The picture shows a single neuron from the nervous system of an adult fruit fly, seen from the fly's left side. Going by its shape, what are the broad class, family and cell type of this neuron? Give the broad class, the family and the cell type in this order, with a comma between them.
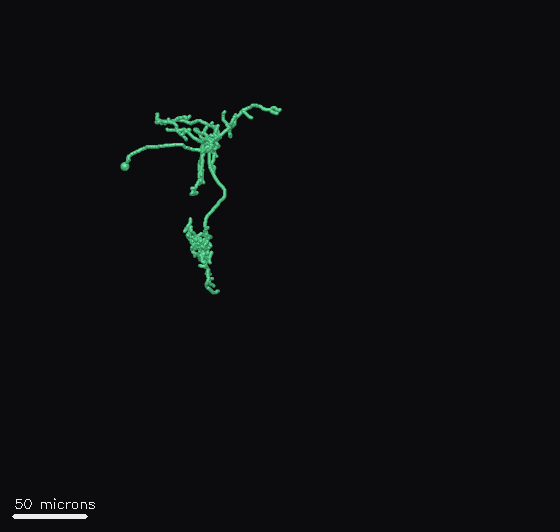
central-brain intrinsic neuron, hemilineage CREa2_ventral, LAL032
